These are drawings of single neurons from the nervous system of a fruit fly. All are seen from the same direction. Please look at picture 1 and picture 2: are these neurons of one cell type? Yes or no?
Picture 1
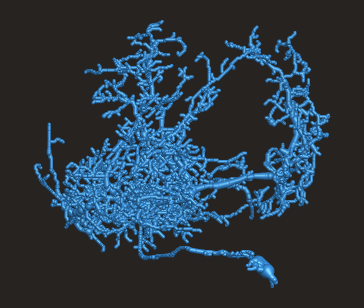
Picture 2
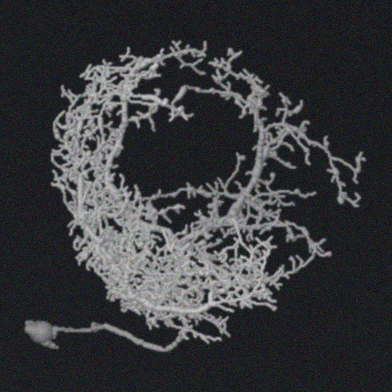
yes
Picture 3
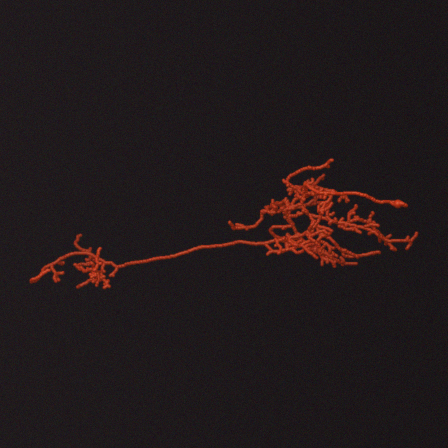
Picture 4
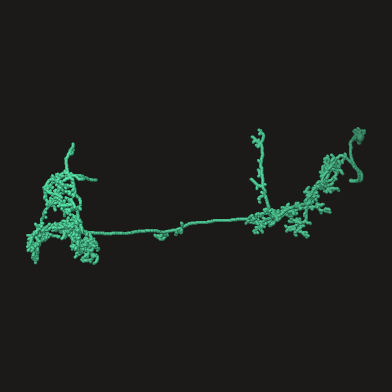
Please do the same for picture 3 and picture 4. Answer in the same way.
no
